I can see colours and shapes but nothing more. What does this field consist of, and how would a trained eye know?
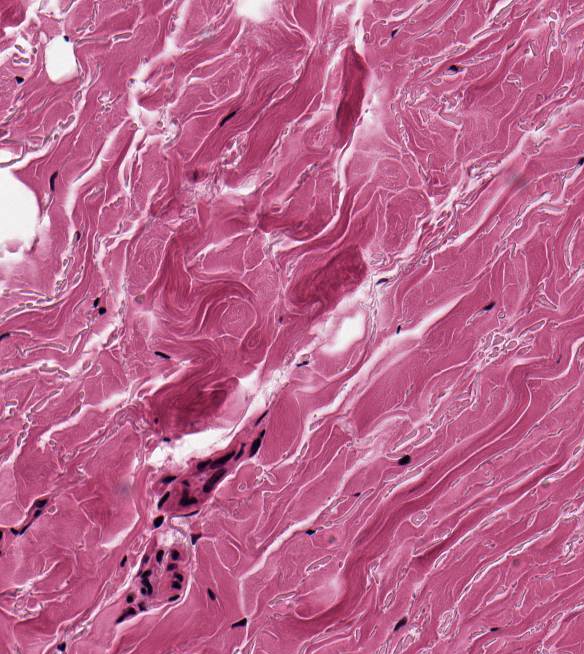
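Dermis, as I read it. The whole field is densely packed collagen bundles, wavy and stained pink with eosin, with no epithelium anywhere.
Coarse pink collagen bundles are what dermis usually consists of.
Down at the lower left there's a small cluster of crowded dark nuclei, and near the centre a few bundles take a deeper pink than the collagen around them.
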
